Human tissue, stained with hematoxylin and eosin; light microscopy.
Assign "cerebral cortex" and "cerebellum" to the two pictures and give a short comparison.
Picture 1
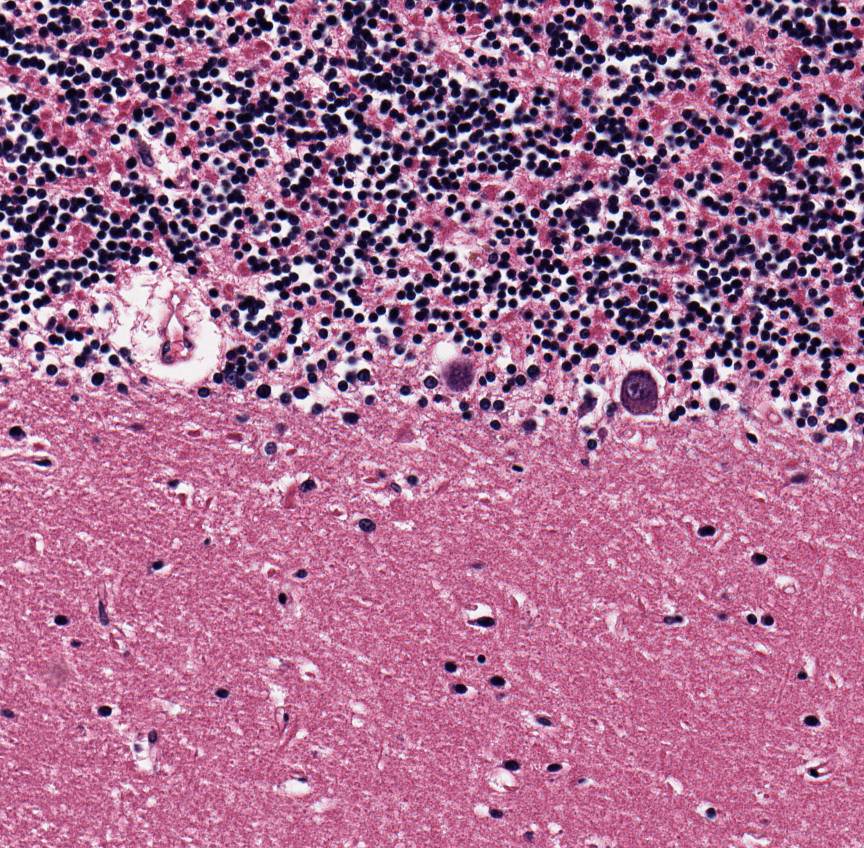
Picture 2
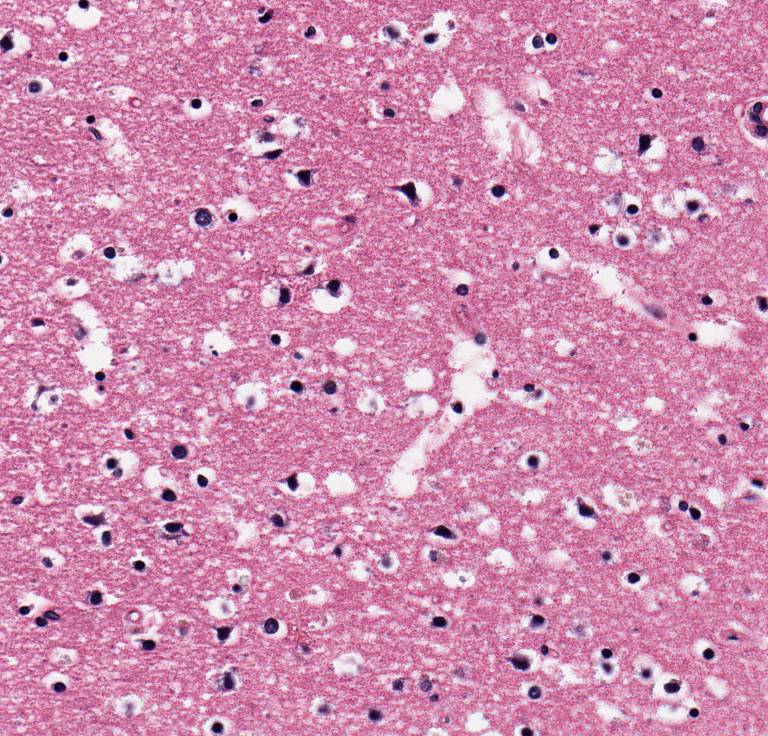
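The first is cerebellum, the second cerebral cortex. In the cerebellum the upper layer is small, round, dark nuclei, closely packed, with barely any cytoplasm visible.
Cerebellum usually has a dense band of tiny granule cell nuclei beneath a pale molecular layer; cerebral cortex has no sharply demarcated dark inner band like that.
Two neurons much bigger than the cells around them sit on the boundary between the layers, right of centre.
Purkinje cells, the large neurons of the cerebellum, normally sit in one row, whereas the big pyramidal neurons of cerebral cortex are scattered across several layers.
The cortex is a finely granular pink matrix with cells scattered singly through it, mostly small round dark blue nuclei, and no organised units.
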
